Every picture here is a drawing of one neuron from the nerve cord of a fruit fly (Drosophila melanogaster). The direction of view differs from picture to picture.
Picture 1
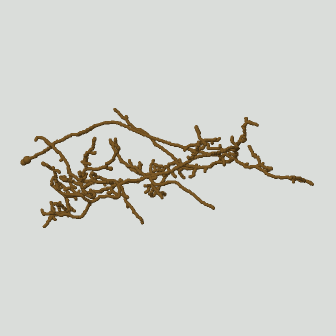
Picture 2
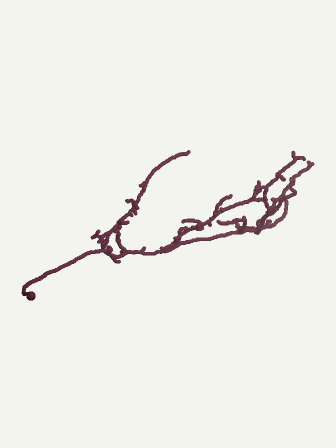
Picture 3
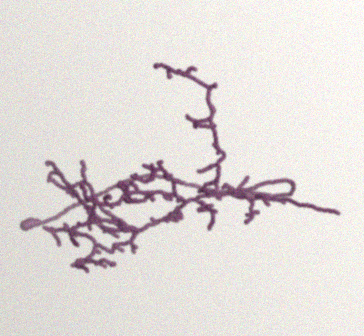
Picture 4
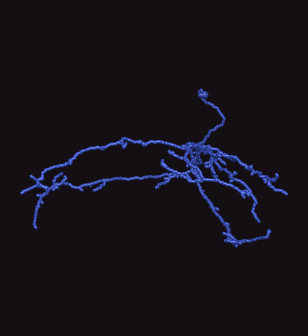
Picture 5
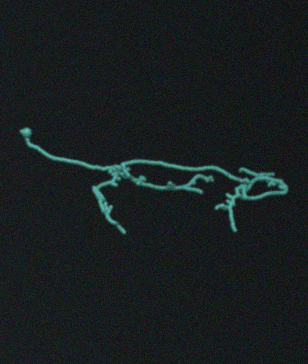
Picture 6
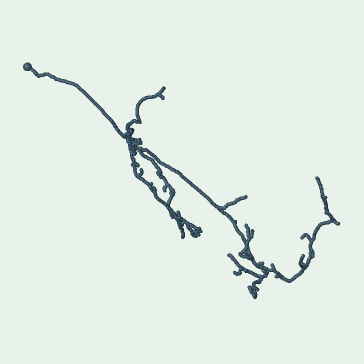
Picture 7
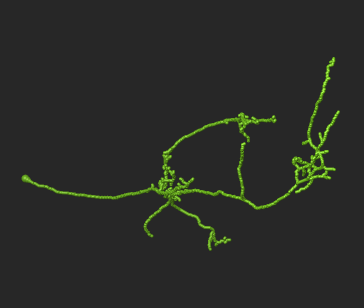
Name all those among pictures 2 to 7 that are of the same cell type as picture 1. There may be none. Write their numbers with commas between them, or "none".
3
